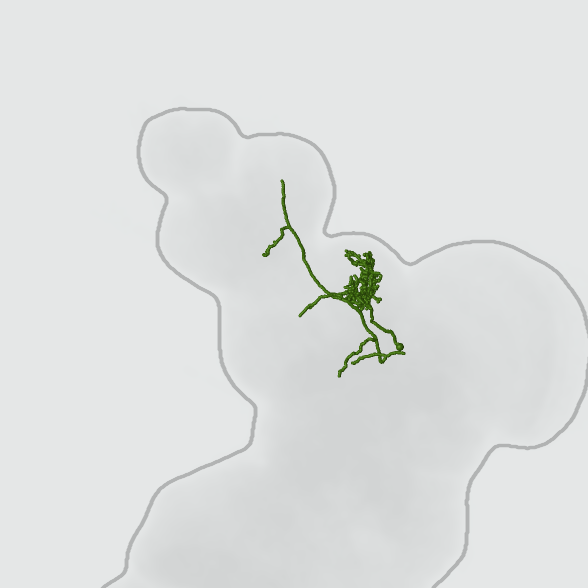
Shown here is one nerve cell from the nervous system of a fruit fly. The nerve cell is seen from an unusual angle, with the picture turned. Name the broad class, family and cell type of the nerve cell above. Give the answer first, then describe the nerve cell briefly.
This is a nerve-cord intrinsic neuron. The family is hemilineage 04A. The cell type is IN04A002. As drawn here it is taller than it is wide.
